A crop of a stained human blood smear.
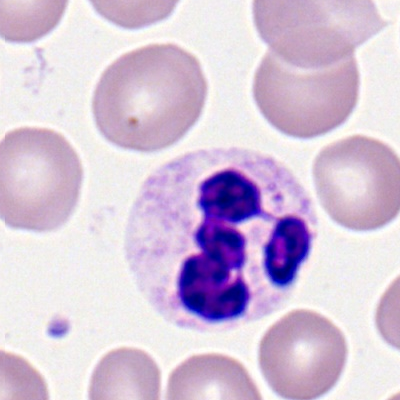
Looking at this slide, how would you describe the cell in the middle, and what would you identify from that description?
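Point one: the nucleus is split into separate lobes instead of forming one mass. Point two: the right-hand lobe joins the others by a thin strand. Point three: chromatin is dark purple and coarsely clumped. Point four: the cytoplasm is plentiful and pale pinkish-lilac. This is a segmented neutrophil.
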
